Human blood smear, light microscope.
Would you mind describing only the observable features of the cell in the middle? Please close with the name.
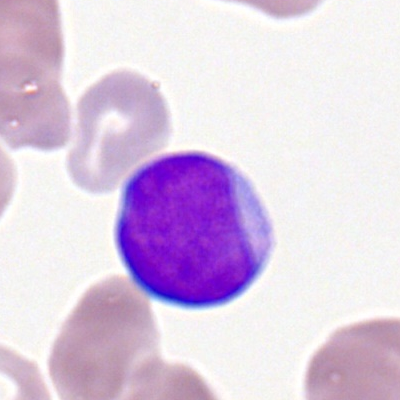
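Let's start with the cytoplasm: it forms a thin crescent of pale blue, widest on the right side. Now look at the chromatin, finely stippled purple with no coarse dark clumps. You won't find granules in the cytoplasm, and there are no vacuoles anywhere in the cell. This cell is a myeloblast.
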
